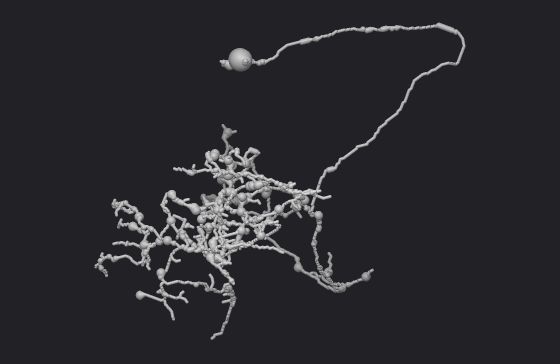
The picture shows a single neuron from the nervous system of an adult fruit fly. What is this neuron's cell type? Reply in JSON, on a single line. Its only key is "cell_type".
{"cell_type": "FB7F"}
